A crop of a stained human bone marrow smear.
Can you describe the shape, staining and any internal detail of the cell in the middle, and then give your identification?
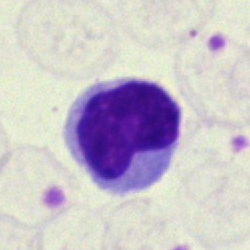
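A smooth, roughly round outline bounds the cell. Most of the cell is occupied by the nucleus, which shows a notch on its lower right side. Its chromatin is dense and dark purple. This is a lymphocyte.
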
